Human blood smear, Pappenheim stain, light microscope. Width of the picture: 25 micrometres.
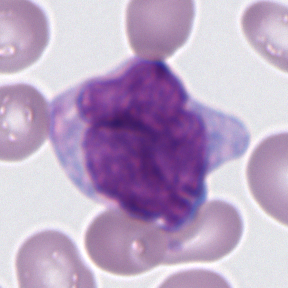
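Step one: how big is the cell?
About 18 by 15 micrometres.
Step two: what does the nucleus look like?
Irregular and folded, with deep creases running across it; it measures about 15 by 11 micrometres and fills about 70% of the cell's area.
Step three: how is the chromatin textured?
Finely, rather than gathered into coarse dark clumps.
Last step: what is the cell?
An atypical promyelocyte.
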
